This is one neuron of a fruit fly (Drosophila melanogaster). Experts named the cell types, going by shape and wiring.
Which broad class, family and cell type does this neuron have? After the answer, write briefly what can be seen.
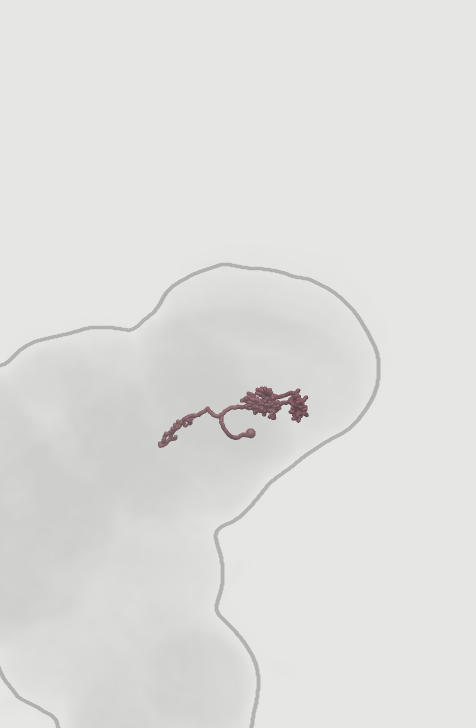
It is a visual projection neuron. The family is hemilineage VPNd1. The cell type is LPLC1. The cell body is in the middle of the picture. As drawn here it is more than twice as wide as it is tall.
